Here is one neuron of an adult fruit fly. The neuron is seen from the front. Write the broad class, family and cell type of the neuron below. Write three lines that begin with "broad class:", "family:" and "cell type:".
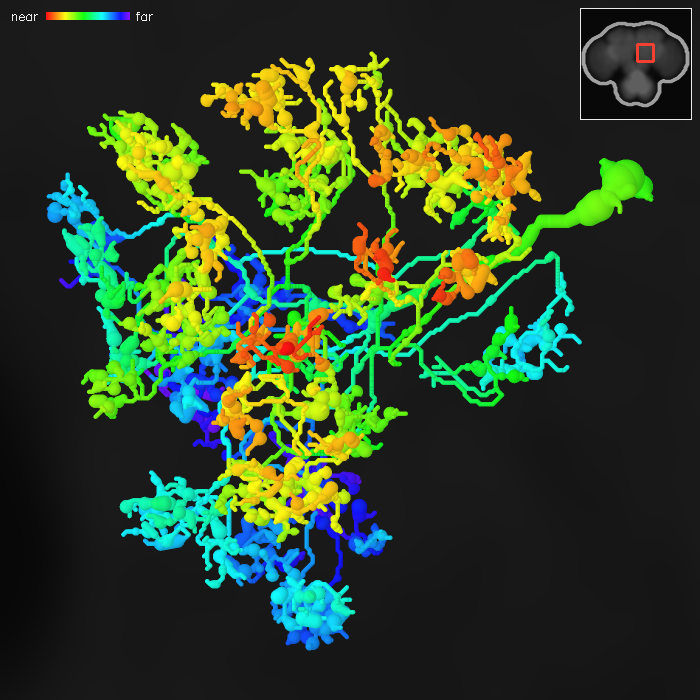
broad class: central-brain intrinsic neuron
family: hemilineage ALl1_dorsal
cell type: lLN2P_c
